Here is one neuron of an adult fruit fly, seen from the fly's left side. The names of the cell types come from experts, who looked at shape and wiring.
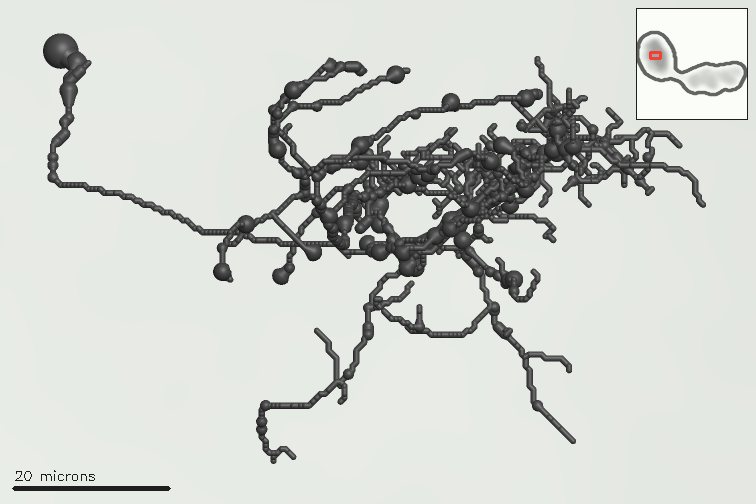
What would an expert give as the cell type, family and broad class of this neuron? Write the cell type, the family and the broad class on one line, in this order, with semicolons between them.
CB1109; hemilineage VLPl&d1_lateral; central-brain intrinsic neuron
